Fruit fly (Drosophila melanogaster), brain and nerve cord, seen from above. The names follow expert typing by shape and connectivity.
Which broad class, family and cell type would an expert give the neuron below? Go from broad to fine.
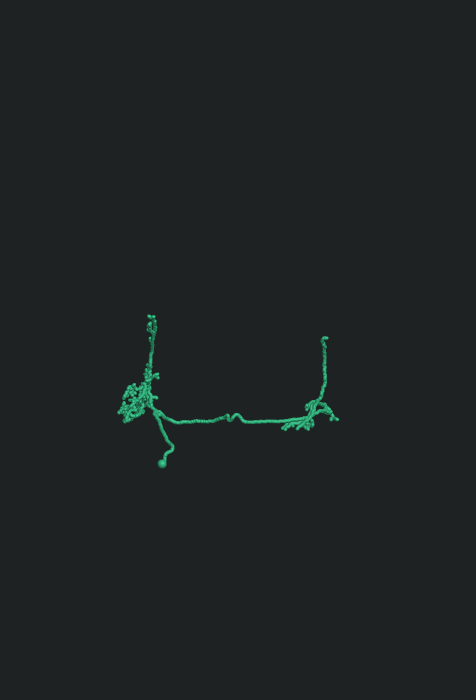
central-brain intrinsic neuron; hemilineage DM6_ventral; CB1477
